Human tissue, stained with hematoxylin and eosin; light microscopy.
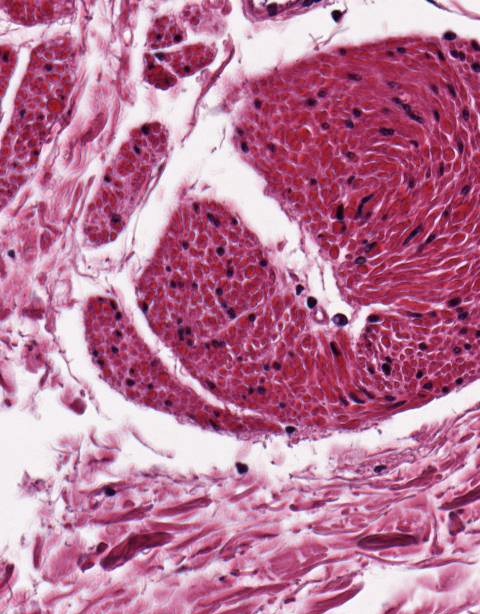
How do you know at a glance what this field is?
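The field mainly shows smooth muscle. Several rounded bundles of smooth muscle cells fill its upper two-thirds, and in the large bundle at upper right some cells, cut obliquely, show elongated nuclei. The muscle cytoplasm stains a deep red-pink.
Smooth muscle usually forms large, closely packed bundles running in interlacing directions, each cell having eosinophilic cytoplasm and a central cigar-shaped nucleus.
No epithelium, glands or fat cells are present.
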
